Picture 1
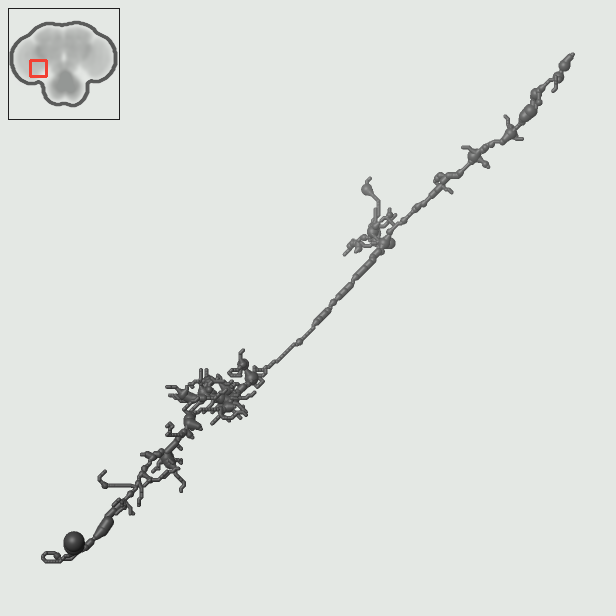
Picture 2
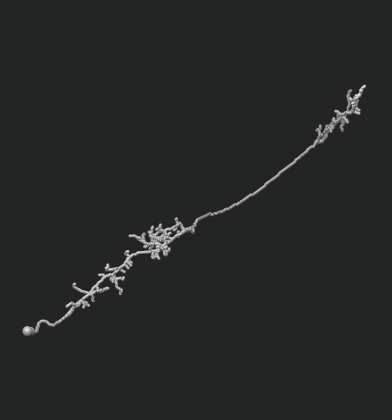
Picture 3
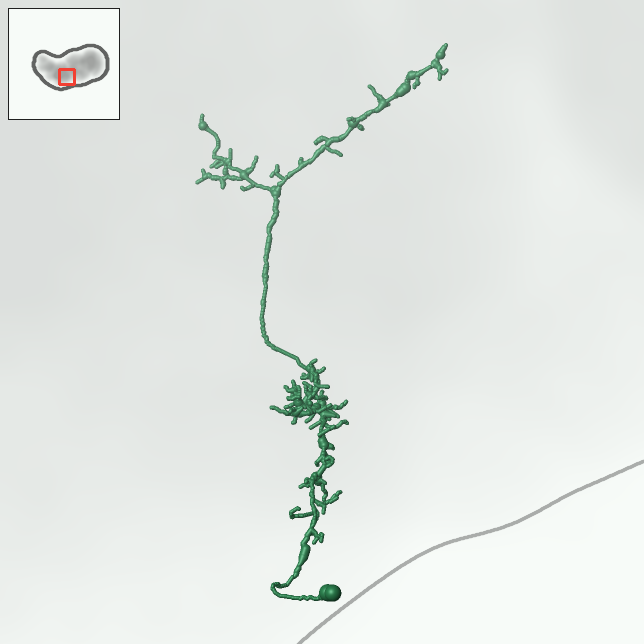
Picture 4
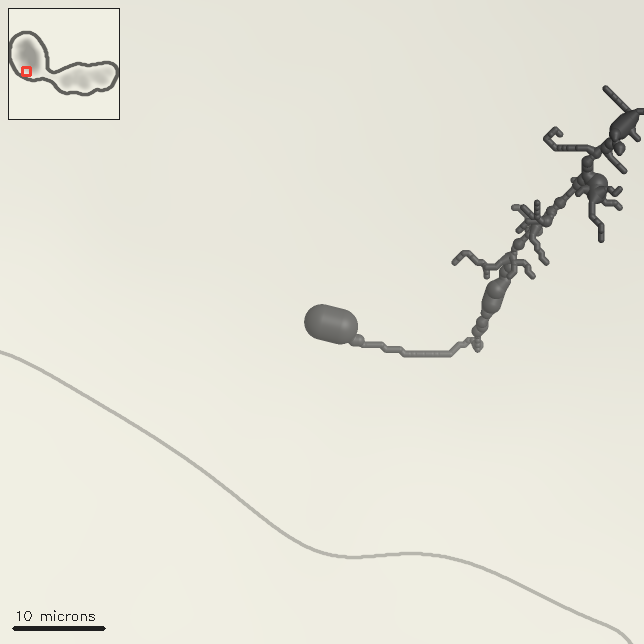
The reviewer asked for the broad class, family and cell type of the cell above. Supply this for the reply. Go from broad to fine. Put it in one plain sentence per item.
An optic-lobe intrinsic neuron of the TmY family, type TmY5a.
